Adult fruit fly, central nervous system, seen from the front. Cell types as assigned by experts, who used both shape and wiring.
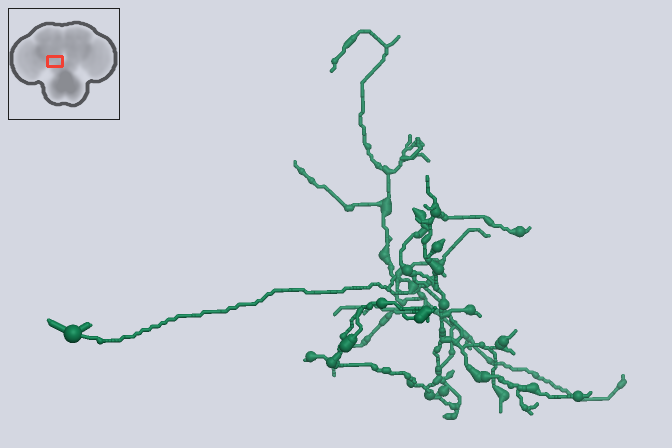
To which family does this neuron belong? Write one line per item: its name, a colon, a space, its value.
family: hemilineage TRdl_b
